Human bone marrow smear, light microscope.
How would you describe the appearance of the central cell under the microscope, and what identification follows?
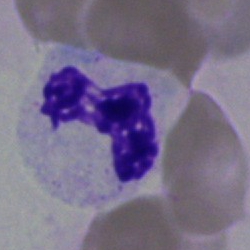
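Nucleus irregular and lobed: a left part joined to a larger right part by a narrower band. Chromatin dark purple, coarsely clumped. Cytoplasm abundant, widest below and left of the nucleus, with fine, sparse lilac granules scattered through it. Segmented neutrophil.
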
